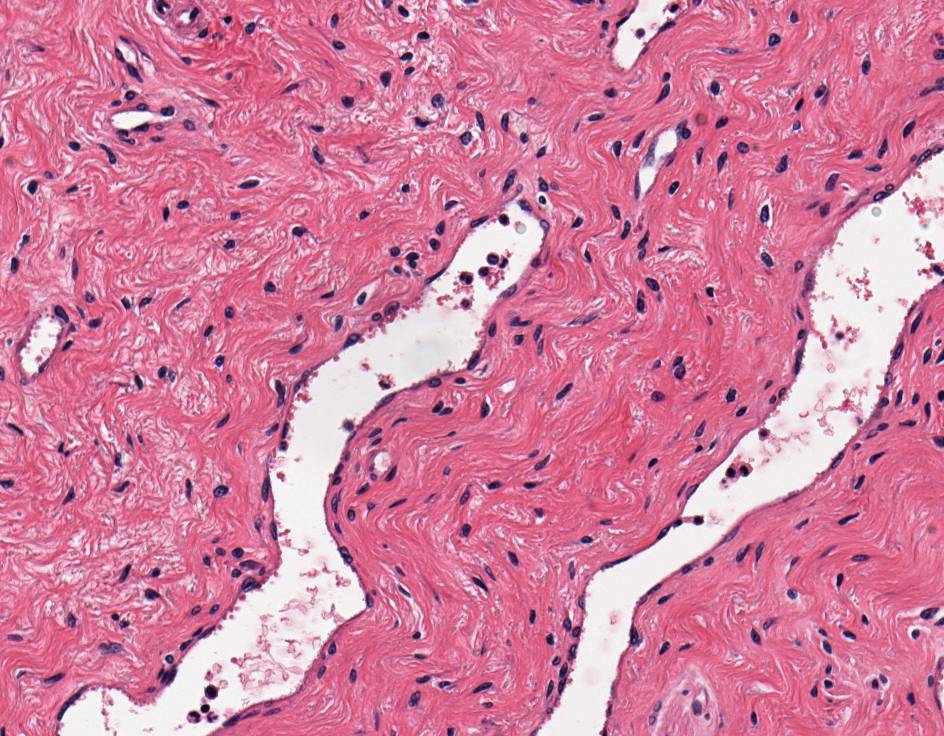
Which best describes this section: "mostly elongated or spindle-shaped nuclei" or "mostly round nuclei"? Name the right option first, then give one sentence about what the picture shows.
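Mostly elongated or spindle-shaped nuclei. Sparse spindle-shaped cells with slender, dark, elongated nuclei are scattered through the collagen.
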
